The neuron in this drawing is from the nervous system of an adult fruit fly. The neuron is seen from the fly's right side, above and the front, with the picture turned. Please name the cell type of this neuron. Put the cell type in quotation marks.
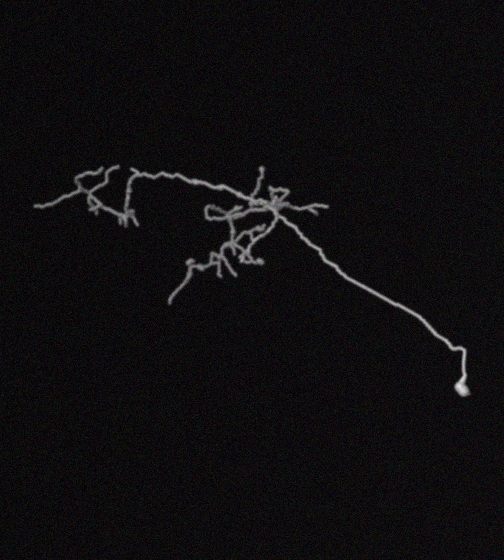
"PS005_b"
